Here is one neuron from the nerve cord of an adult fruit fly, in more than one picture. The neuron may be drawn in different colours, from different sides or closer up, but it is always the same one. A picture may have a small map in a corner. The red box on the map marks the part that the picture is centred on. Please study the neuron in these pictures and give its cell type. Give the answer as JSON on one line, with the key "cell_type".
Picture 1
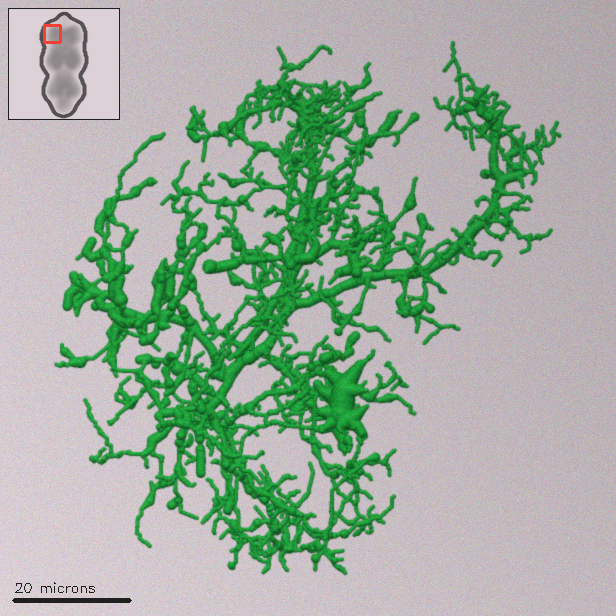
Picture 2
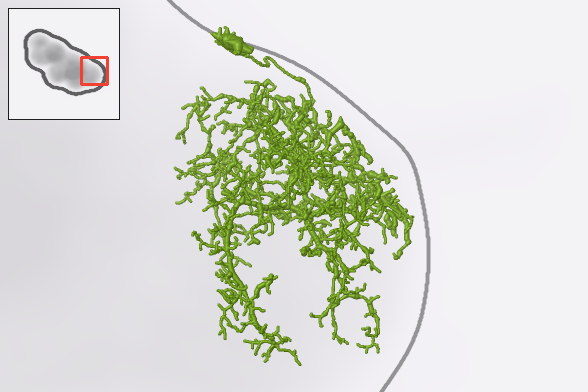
{"cell_type": "IN19A016"}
